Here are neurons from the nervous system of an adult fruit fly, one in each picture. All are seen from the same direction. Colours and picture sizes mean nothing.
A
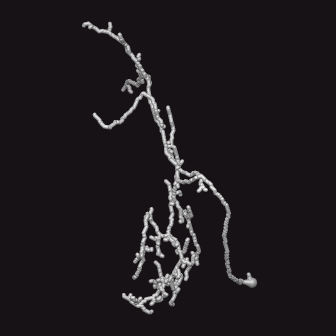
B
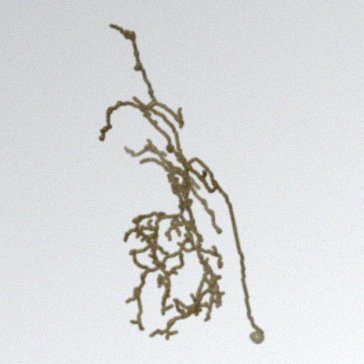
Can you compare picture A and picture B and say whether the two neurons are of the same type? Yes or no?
yes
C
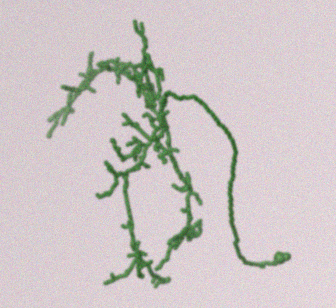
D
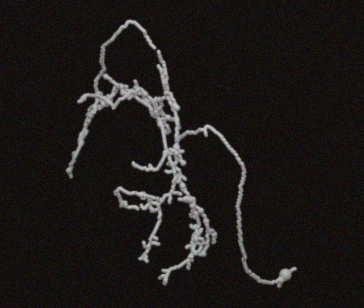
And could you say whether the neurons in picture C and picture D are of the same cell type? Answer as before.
yes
